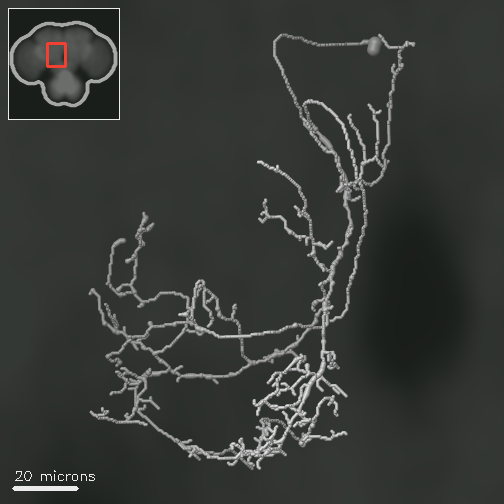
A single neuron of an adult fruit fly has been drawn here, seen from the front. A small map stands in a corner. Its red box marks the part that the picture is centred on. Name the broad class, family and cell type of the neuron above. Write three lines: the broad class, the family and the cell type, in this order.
central-brain intrinsic neuron
hemilineage PSp2
CB2270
